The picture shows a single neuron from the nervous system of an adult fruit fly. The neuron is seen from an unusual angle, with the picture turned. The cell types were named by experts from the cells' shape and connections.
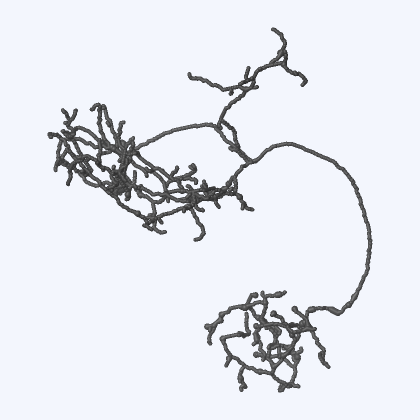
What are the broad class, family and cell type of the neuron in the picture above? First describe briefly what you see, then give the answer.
Dozens of branch ends can be seen. As drawn here it is about as wide as it is tall. This is a central-brain intrinsic neuron. The family is hemilineage SLPal1. Its cell type is LHAD1f1.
